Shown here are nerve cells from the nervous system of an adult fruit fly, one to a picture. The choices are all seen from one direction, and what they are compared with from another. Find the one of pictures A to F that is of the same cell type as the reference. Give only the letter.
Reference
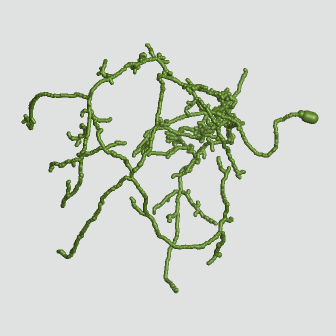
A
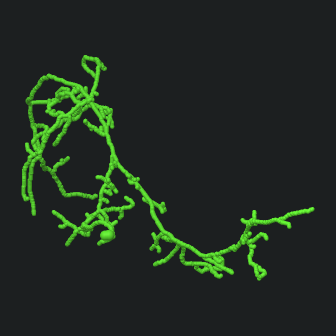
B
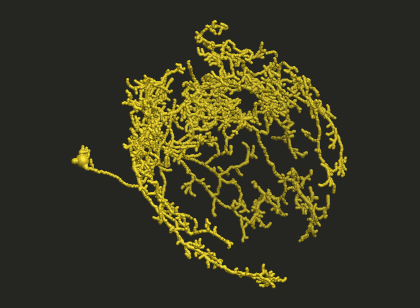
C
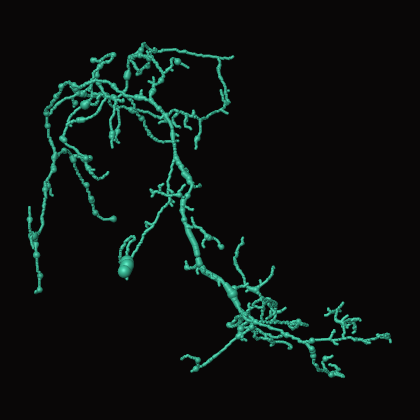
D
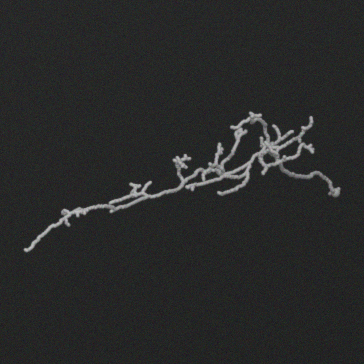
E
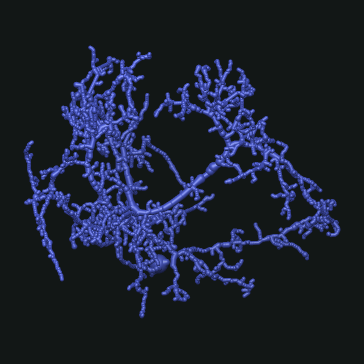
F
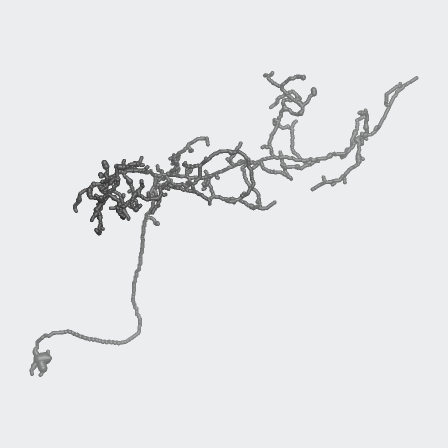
C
